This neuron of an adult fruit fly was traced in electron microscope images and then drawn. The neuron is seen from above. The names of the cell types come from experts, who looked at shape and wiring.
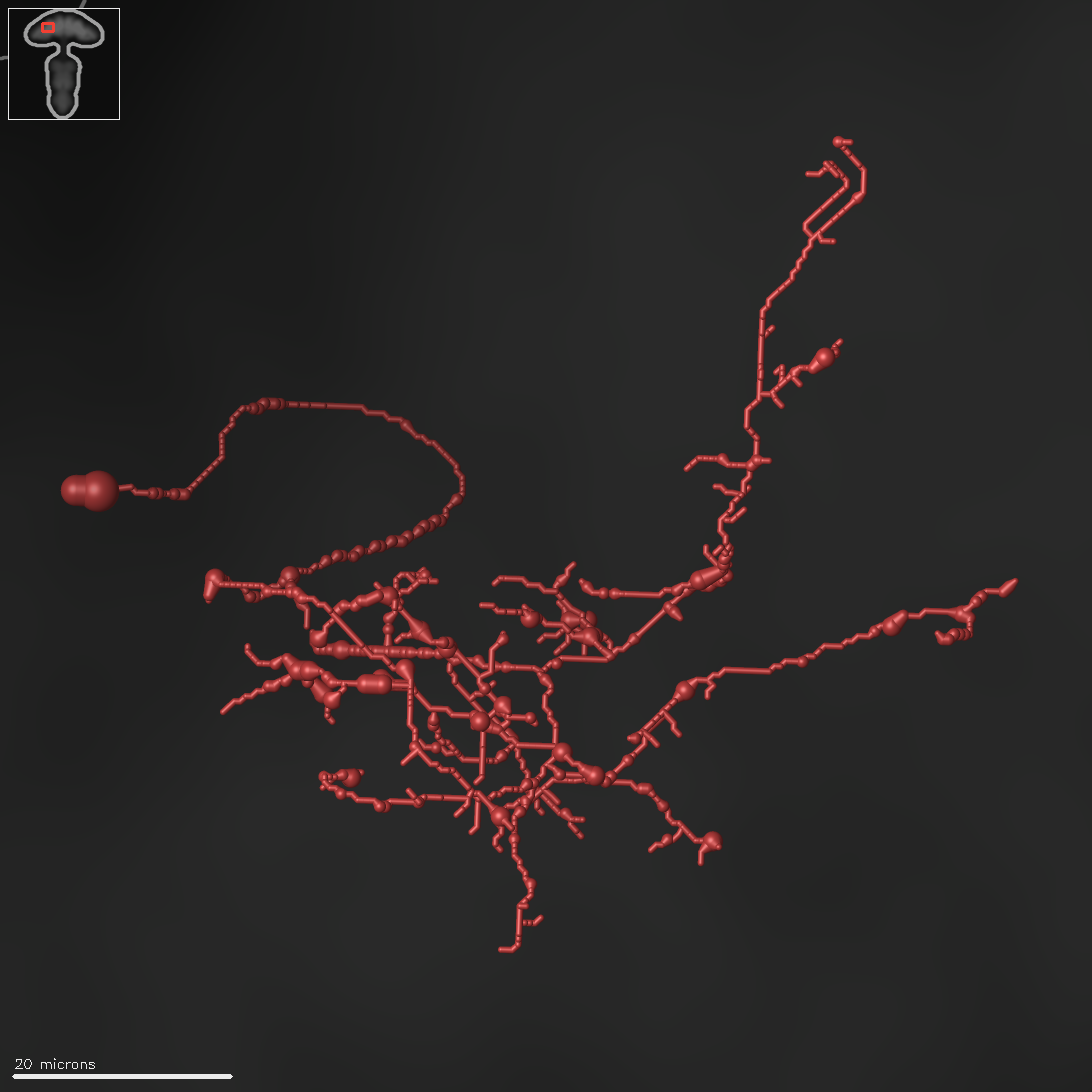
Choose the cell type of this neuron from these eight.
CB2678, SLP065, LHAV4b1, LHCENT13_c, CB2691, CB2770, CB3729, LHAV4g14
LHAV4b1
